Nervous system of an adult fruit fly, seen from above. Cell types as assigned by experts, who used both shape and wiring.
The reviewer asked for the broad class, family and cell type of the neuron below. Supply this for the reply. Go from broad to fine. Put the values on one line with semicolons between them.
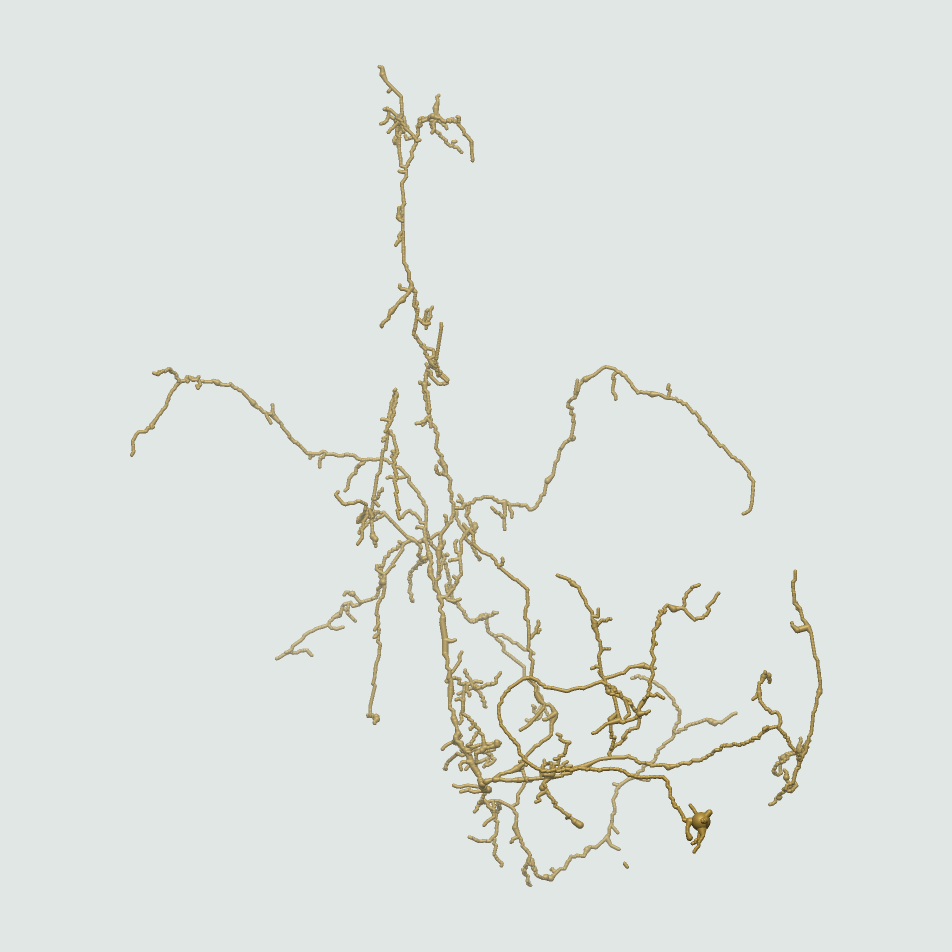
nerve-cord intrinsic neuron; hemilineage 03A; IN03A050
